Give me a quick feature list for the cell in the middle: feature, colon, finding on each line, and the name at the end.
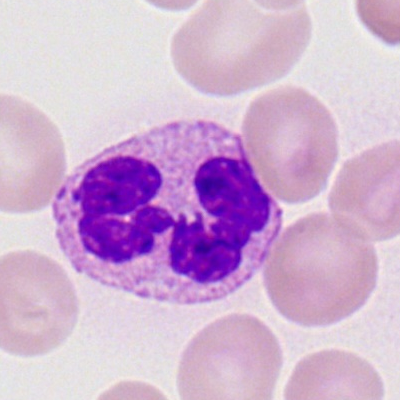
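Lobes: nucleus split into several separate lobes grouped around a pale centre
Shape: smooth oval, a little wider than tall
Cytoplasm: filled with fine, faint lilac granules
Vacuoles: none seen
Result: segmented neutrophil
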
